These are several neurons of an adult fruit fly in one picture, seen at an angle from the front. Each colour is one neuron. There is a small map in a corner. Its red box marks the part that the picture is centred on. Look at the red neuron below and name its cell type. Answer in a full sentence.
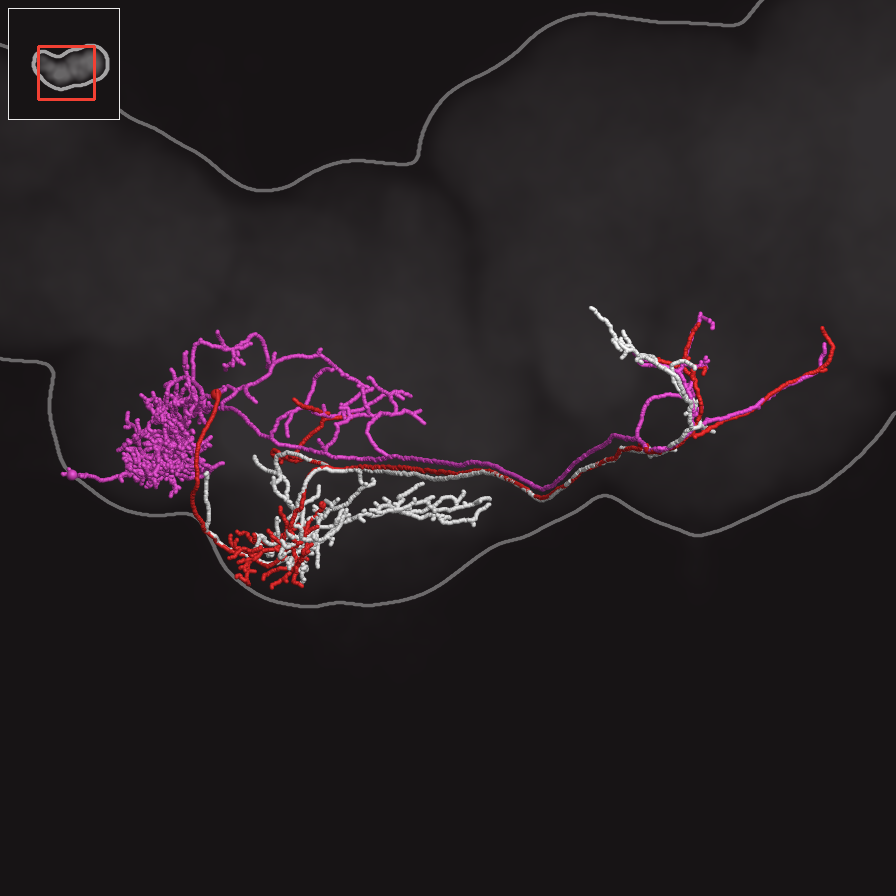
The cell type is AN01B011.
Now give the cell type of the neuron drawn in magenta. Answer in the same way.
The cell type is AN01B005.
